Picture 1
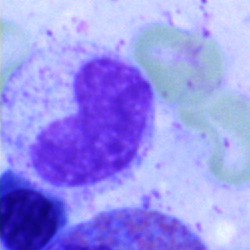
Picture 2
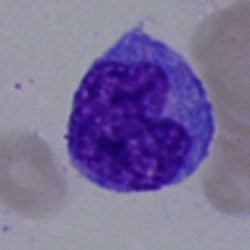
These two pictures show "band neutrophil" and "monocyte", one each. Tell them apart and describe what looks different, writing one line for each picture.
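In picture 1 we see a band neutrophil: The cytoplasm is abundant and pale lilac-blue.
In picture 2 we see a monocyte: The nucleus fills most of the cell.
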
